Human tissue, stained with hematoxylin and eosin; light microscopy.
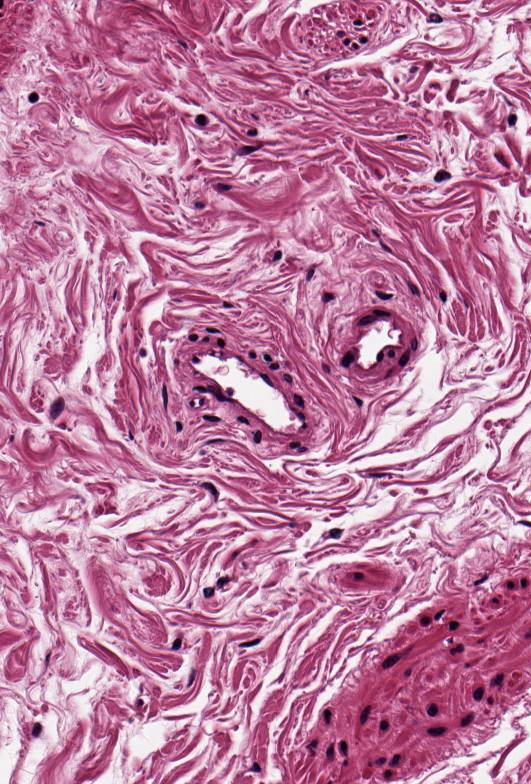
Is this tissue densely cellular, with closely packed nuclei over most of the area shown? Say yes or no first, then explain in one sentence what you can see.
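No. Nuclei scattered within the collagen are sparse, small and dark.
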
